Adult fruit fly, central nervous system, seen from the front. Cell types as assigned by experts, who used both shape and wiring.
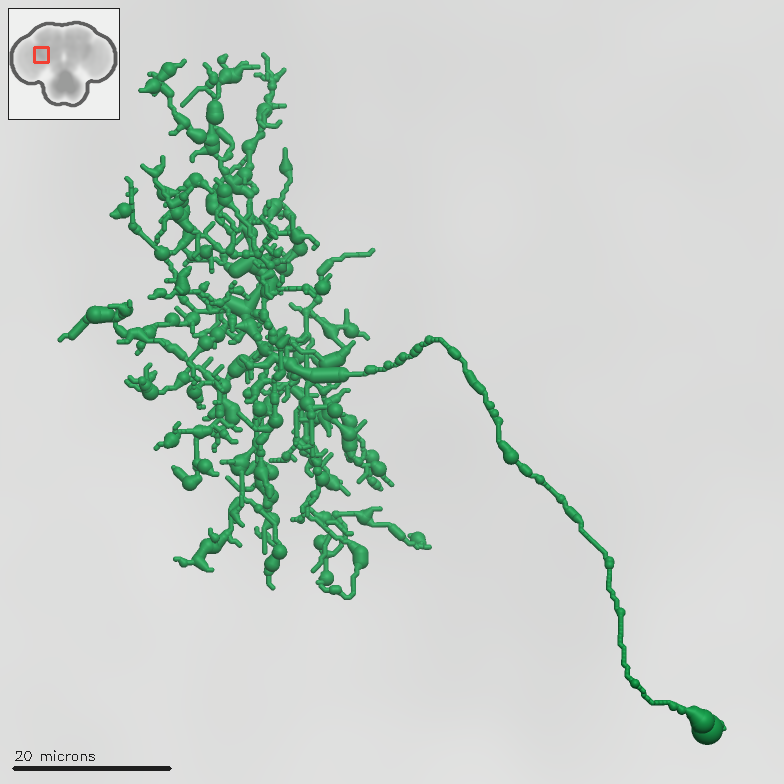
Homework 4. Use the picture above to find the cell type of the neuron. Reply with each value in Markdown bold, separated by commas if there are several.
**Li25**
